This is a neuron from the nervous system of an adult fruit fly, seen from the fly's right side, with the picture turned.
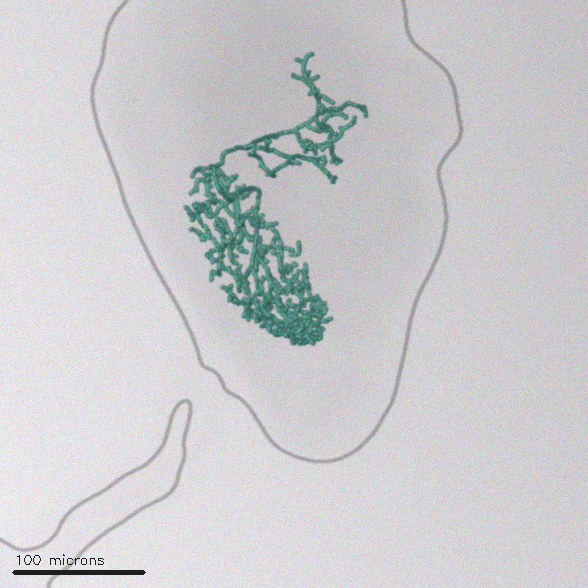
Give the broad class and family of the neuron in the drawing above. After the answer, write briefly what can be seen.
This is a visual projection neuron. Its family is hemilineage VPNp&v1_ventral. By the scale bar it is about 200 microns tall in this view. As drawn here it is taller than it is wide.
